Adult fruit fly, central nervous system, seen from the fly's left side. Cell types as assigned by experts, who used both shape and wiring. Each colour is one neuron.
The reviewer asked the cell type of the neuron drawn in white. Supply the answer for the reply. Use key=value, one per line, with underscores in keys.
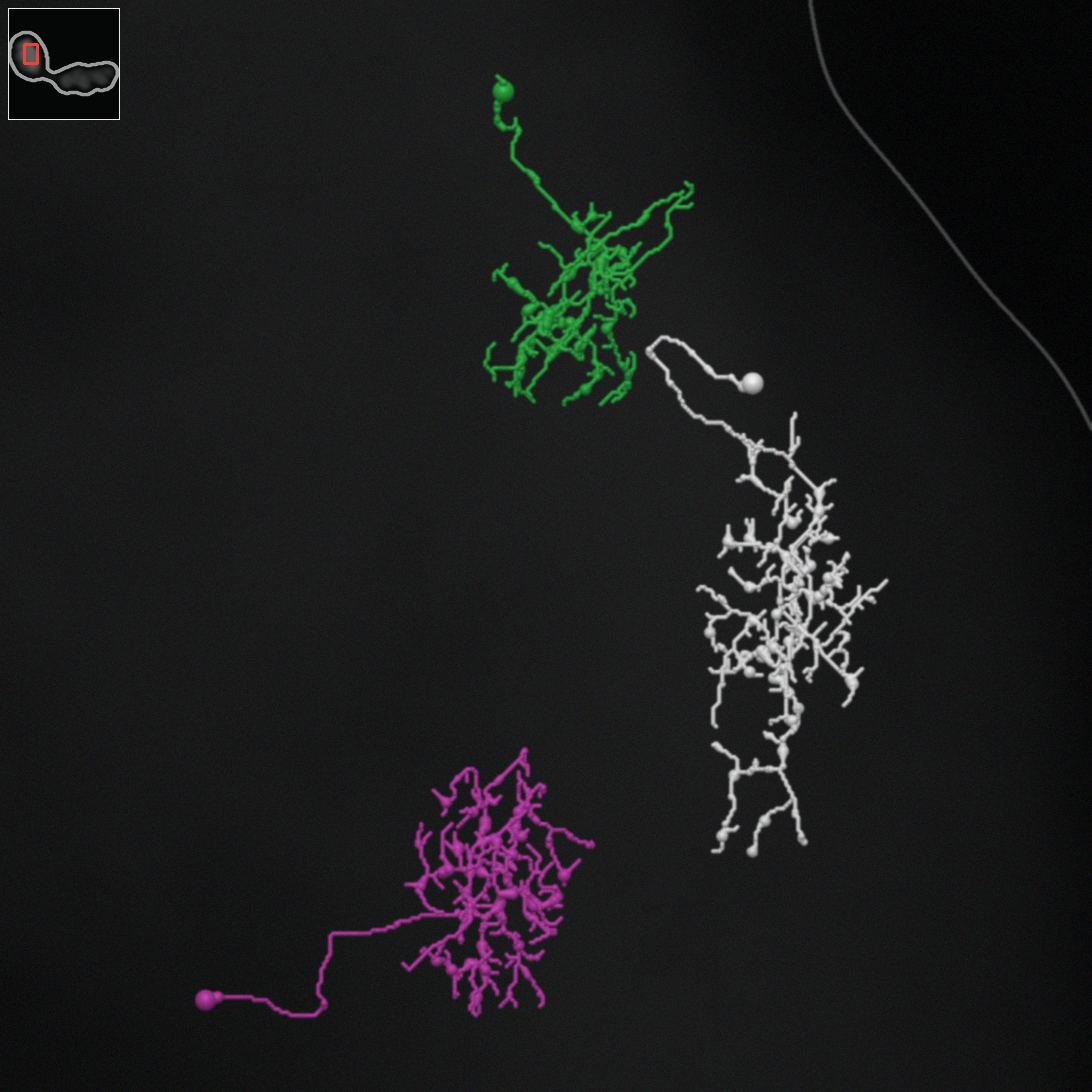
cell_type=Cm6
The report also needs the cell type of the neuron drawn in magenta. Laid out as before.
cell_type=Cm9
